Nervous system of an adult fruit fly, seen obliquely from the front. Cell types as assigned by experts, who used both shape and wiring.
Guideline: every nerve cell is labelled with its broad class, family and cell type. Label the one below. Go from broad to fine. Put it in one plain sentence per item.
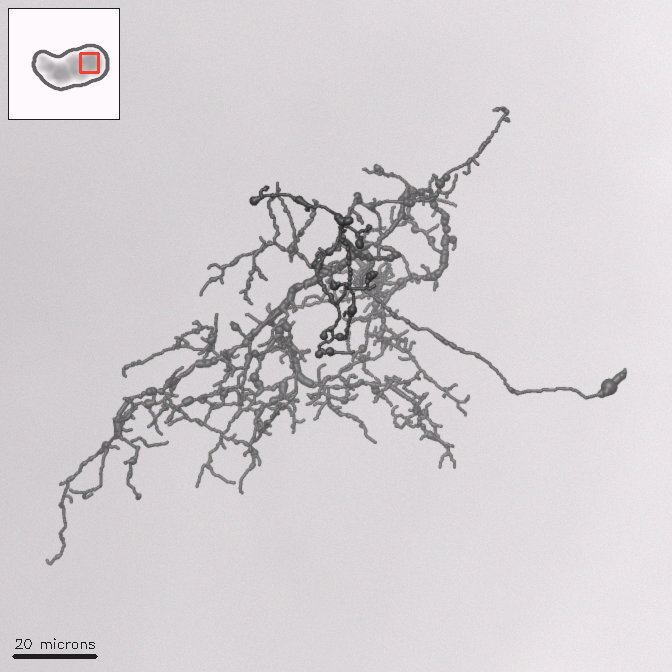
A central-brain intrinsic neuron of hemilineage CREl1, type CL123_d.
